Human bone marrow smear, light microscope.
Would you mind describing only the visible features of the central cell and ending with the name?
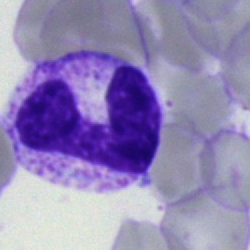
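Nucleus bent into a U shape, open side facing upward. Cell outline round and smooth. Chromatin dense, dark purple; no nucleoli visible. Band neutrophil.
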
